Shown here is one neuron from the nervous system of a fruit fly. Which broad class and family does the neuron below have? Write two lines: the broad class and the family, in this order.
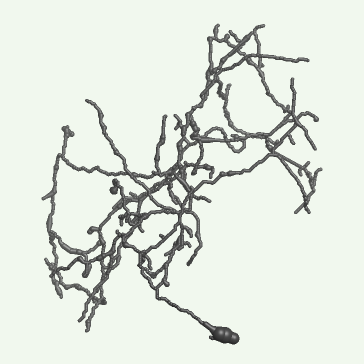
nerve-cord intrinsic neuron
hemilineage 04B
